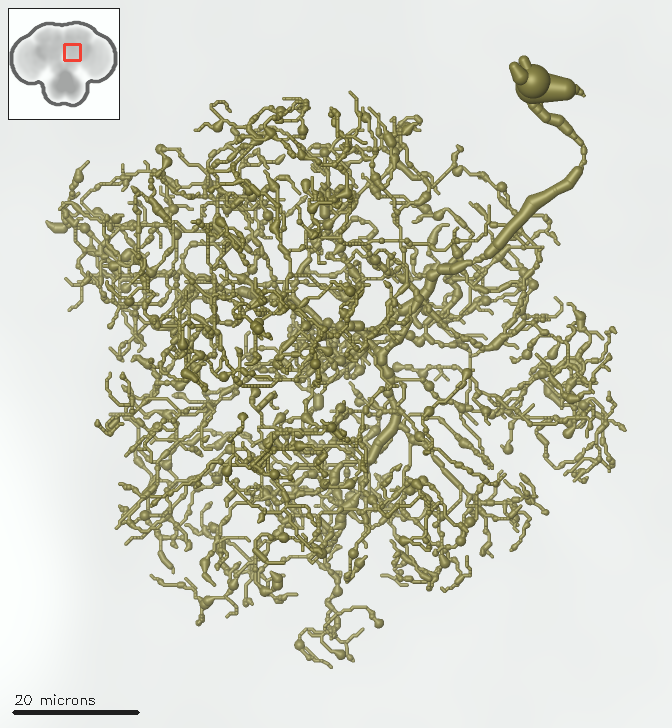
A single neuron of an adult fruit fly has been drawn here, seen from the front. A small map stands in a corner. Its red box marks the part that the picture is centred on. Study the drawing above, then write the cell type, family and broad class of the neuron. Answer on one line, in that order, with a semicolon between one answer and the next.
lLN2X12; hemilineage ALl1_dorsal; central-brain intrinsic neuron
